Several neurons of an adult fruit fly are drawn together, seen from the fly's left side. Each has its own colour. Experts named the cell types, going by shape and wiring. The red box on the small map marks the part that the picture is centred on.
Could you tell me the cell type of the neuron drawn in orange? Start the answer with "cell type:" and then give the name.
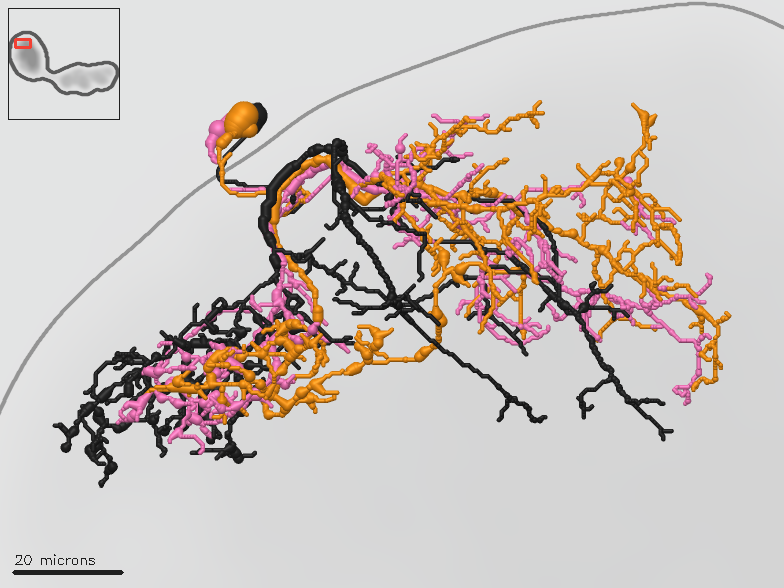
cell type: SMP119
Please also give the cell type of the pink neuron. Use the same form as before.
cell type: SMP120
